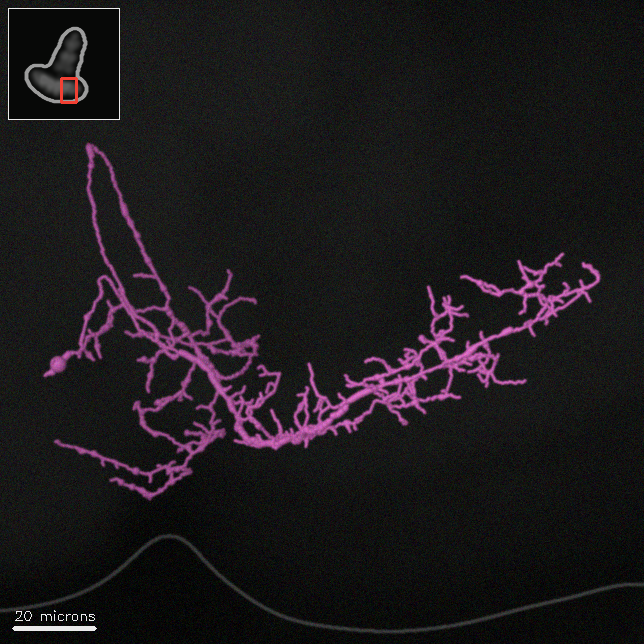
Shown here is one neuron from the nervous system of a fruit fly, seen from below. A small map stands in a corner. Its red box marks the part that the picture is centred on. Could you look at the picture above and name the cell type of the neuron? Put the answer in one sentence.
The cell type is MeVP17.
